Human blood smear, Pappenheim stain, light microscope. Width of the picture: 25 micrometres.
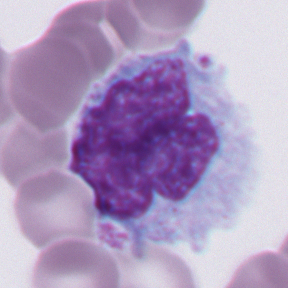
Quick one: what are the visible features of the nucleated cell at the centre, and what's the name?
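Nucleus folded, indented along right side. Cytoplasm pale grey-blue, mostly right of and below nucleus. Fine pinkish-violet granules scattered through cytoplasm. Cell: monocyte.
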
